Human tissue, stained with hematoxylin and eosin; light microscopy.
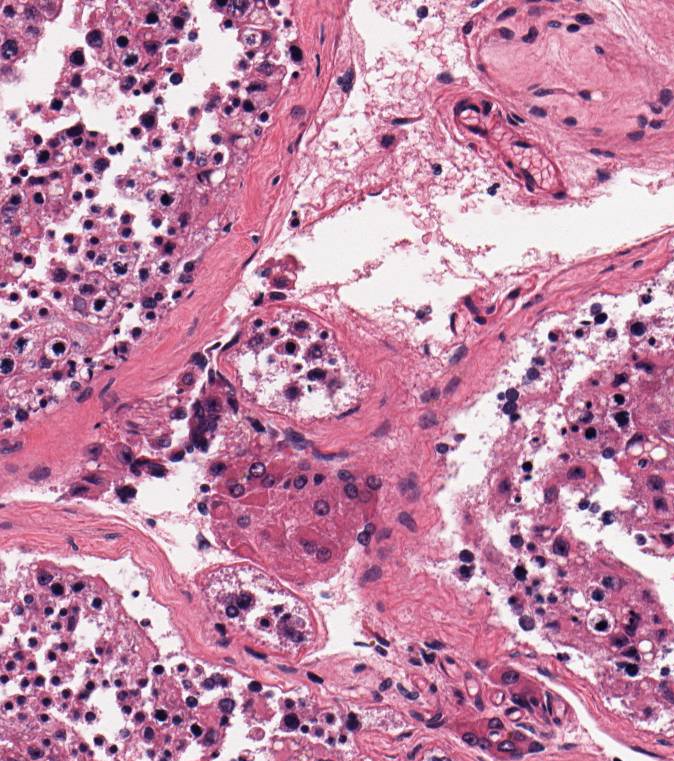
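Testis: bands of pink fibrous tissue divide the field into rounded and elongated compartments filled with cells. In them, rounded cells with small dark round nuclei lie loosely scattered and detached from one another. Some in the compartments at the left and right edges contain clear round vacuoles. Between compartments near the centre sits a cluster of polygonal cells with abundant pink cytoplasm and round nuclei.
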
